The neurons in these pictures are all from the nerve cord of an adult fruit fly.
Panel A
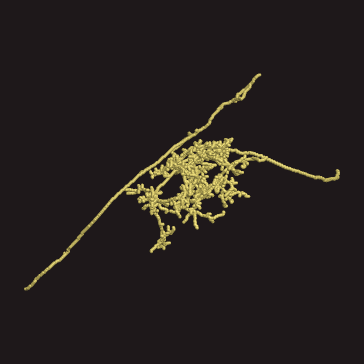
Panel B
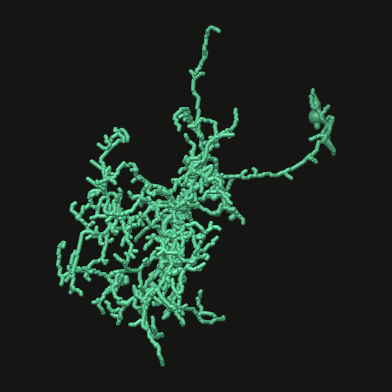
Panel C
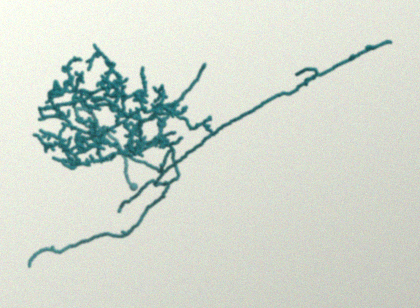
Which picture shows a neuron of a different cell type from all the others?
Panel B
